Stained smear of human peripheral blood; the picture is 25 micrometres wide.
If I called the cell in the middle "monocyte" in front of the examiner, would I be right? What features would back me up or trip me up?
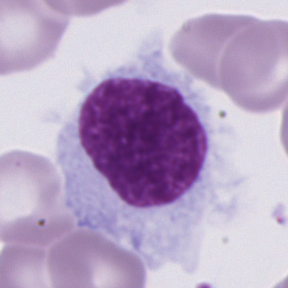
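The name monocyte does not fit; this is a hairy cell. Fine, frayed wisps of cytoplasm extend from the cell margin, and the outline is irregular and ragged rather than smoothly round.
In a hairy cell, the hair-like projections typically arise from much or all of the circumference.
The cytoplasm is pale grey-blue and holds no distinct coarse granules.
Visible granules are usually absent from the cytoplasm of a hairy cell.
The nucleus counts against monocyte, since it is a single oval mass without lobes, about 12 by 10 micrometres.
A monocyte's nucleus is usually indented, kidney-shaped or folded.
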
